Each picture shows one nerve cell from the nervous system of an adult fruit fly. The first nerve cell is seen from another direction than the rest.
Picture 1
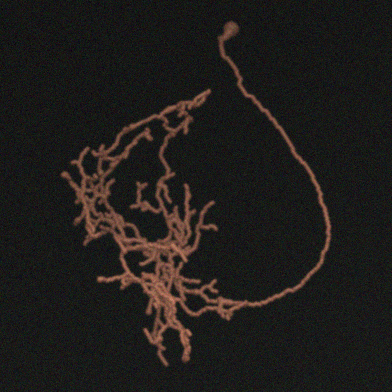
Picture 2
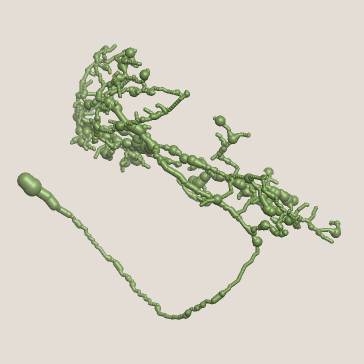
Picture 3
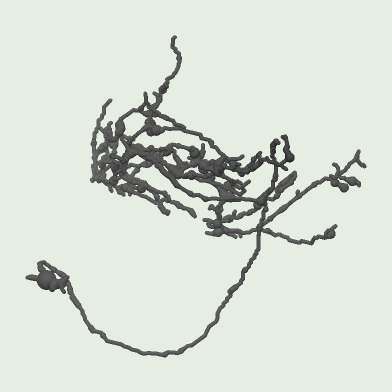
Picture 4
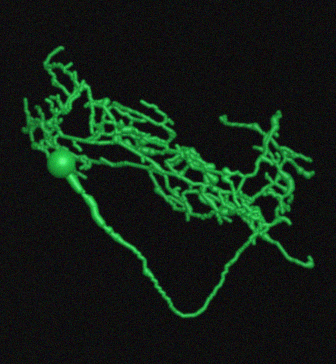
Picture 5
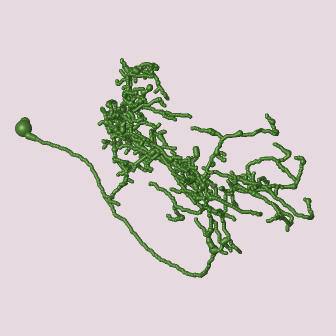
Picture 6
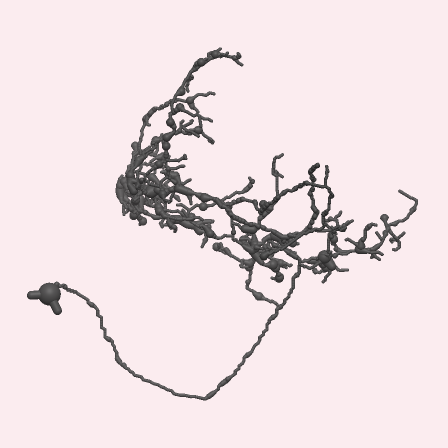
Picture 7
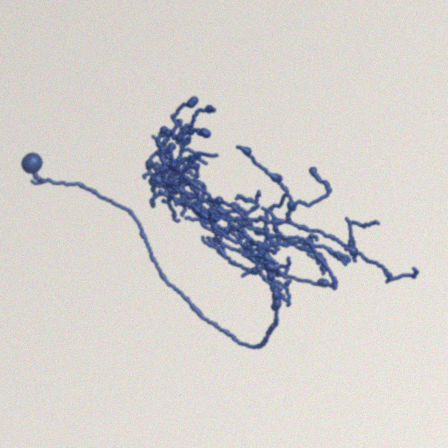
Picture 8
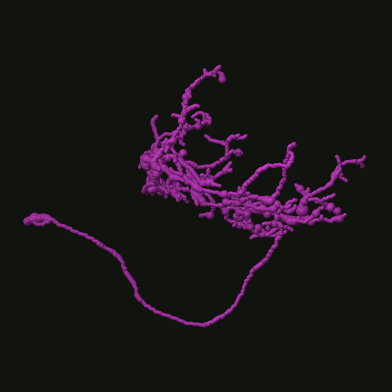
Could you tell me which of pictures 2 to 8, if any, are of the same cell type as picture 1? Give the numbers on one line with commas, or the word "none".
5, 7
